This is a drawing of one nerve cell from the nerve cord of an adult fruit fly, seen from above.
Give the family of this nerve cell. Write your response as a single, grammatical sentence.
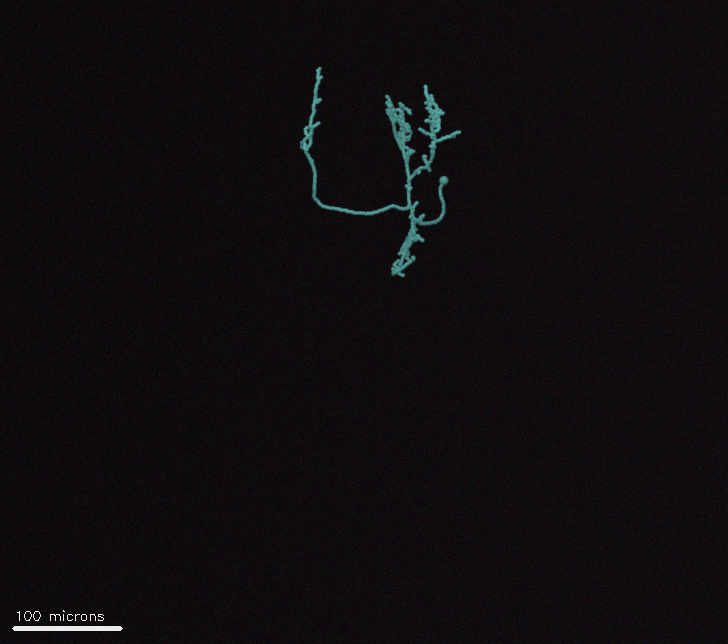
This nerve cell has been assigned the family hemilineage 08B.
